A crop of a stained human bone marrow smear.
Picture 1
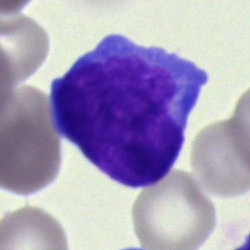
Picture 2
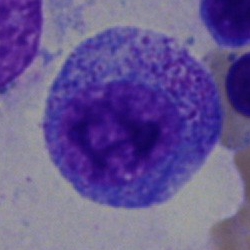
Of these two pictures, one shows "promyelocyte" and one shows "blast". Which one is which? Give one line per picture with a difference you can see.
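The cell in picture 1 is a blast. No granules are visible in the cytoplasm.
The cell in picture 2 is a promyelocyte. Reddish-purple granules lie in the cytoplasm and are most crowded above the nucleus.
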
